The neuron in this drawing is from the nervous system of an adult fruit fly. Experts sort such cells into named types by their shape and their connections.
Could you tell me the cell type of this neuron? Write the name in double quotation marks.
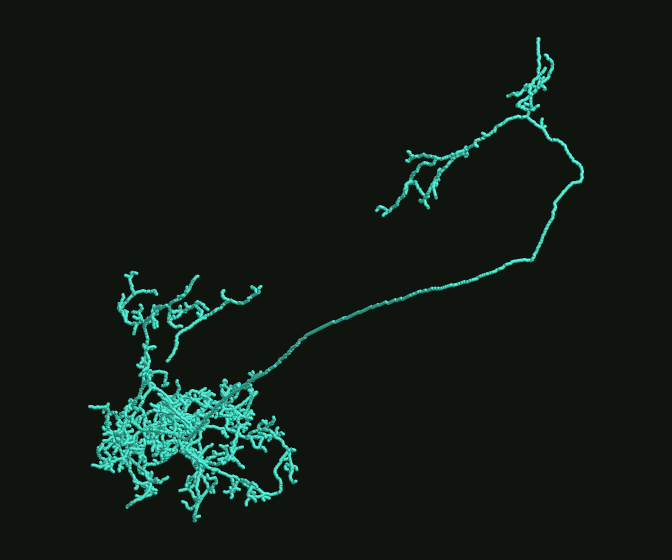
"AVLP219_c"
